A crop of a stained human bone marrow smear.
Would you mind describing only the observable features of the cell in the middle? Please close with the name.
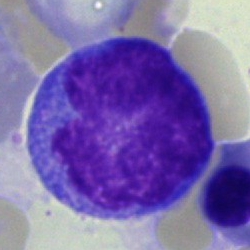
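Nucleus fills most of the cell, placed toward the right. Shallow notch on its left edge. Chromatin finely granular and lacy, not coarsely clumped. Cytoplasm blue, crescent-shaped, widest on the left. Cell: monocyte.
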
